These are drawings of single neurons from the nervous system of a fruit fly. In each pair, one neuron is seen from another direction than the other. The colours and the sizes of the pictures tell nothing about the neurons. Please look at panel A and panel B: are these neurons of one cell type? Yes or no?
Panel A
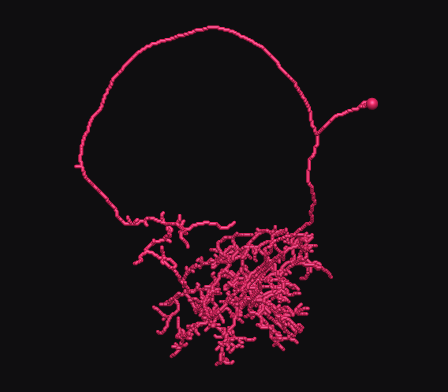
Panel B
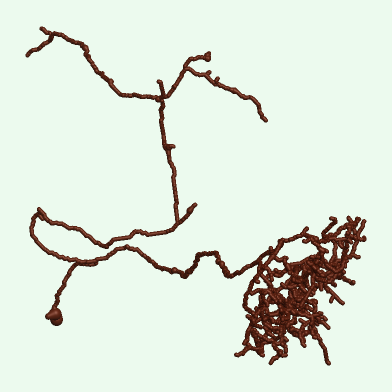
yes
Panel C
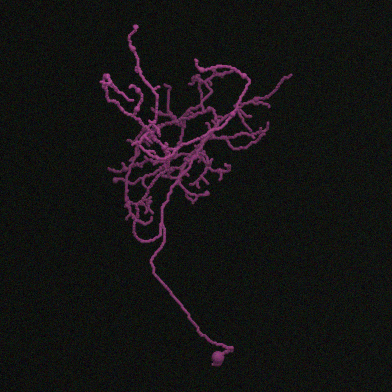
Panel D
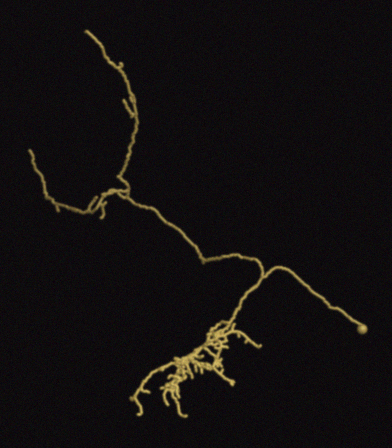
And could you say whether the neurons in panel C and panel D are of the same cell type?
yes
